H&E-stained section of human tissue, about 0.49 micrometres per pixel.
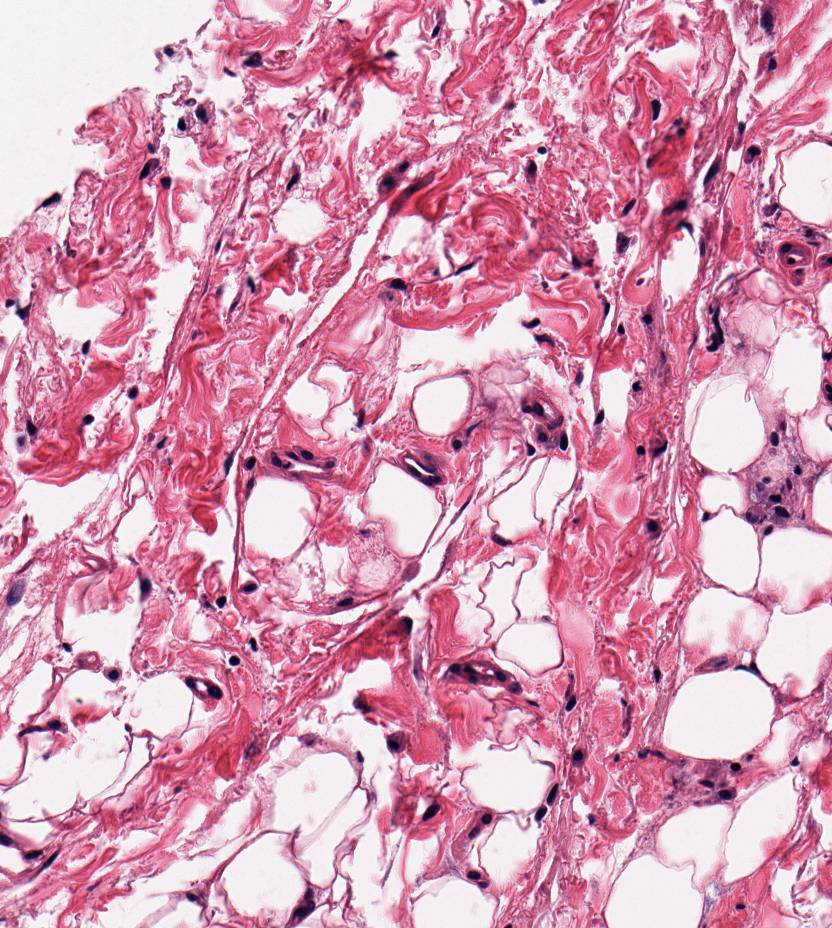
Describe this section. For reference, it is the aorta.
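The upper left corner is blank background beyond the tissue edge. Mature adipocytes, seen as empty rounded vacuoles, are most numerous along the right side and lower part. Cells are sparse, much collagen lying between widely spaced nuclei. The scattered stromal nuclei are small, dark, spindle-shaped to oval.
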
